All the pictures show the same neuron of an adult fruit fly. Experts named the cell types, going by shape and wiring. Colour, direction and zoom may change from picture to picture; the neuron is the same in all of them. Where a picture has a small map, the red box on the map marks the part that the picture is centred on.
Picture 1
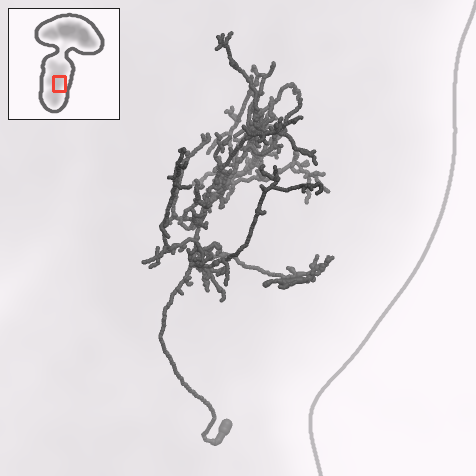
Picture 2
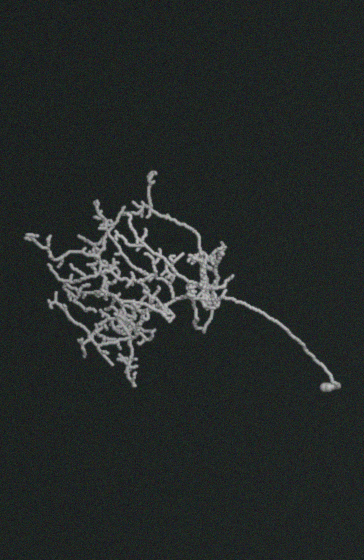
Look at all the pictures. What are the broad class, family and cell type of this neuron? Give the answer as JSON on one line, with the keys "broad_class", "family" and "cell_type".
{"broad_class": "nerve-cord intrinsic neuron", "family": "hemilineage 20A.22A", "cell_type": "IN20A.22A042"}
